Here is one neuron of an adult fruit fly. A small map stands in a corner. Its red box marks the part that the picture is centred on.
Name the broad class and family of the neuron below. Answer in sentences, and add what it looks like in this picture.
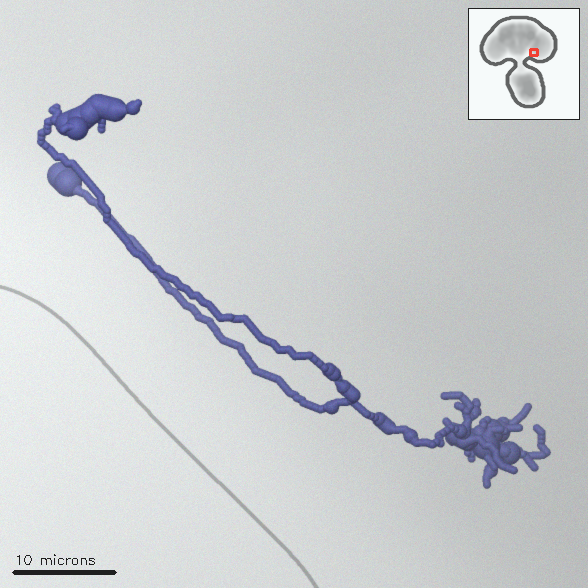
Its broad class is optic-lobe intrinsic neuron. Its family is T. By the scale bar it is about 50 microns wide in this view. As drawn here it is wider than it is tall.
